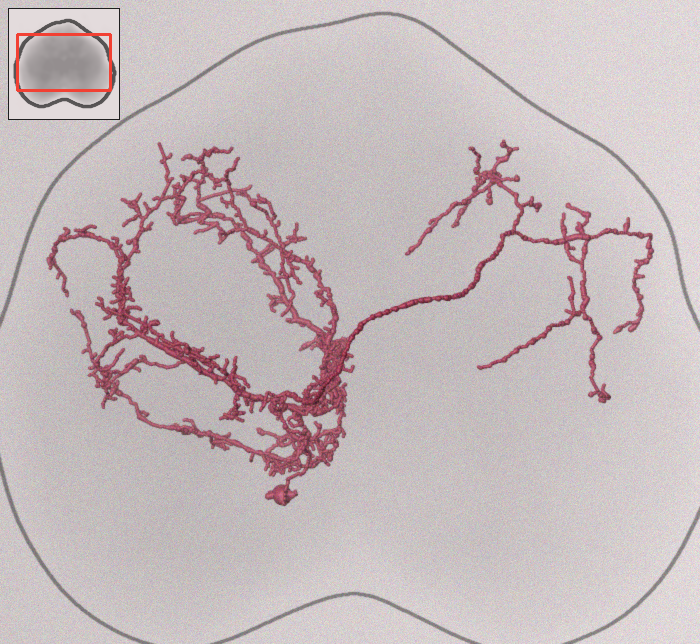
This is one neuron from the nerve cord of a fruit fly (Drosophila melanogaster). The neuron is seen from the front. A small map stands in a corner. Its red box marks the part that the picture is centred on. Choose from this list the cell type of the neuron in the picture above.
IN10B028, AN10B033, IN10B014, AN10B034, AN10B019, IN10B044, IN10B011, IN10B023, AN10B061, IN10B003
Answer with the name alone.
IN10B014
